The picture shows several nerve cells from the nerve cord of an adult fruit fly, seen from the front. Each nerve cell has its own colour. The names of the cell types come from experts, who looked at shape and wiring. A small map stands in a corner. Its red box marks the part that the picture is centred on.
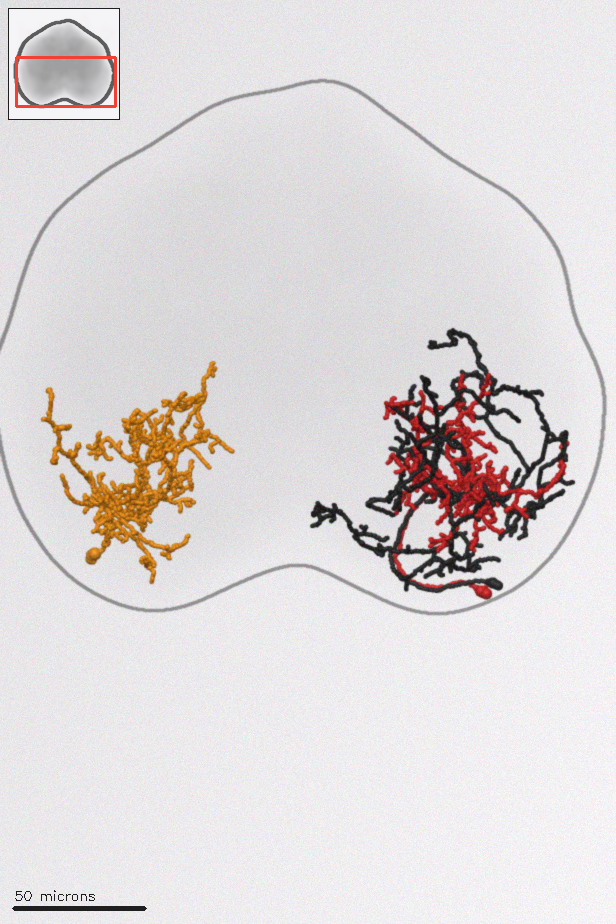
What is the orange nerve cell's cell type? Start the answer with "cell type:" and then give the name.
cell type: IN20A.22A045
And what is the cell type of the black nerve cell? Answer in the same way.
cell type: IN20A.22A022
